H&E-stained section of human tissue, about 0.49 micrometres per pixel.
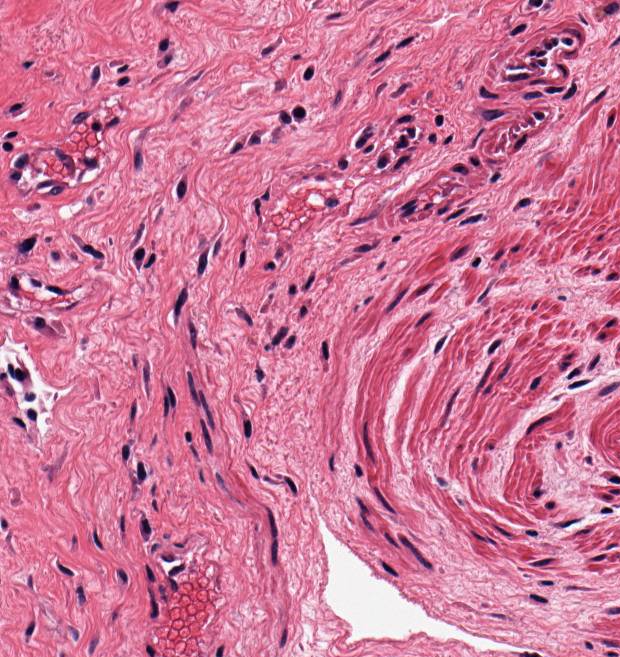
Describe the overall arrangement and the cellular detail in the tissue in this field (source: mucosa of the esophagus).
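Mostly pink connective tissue, with a curved smooth muscle band lower right. See how its bundles arc concentrically around a point near the right edge, elongated nuclei following the curve. Small thin-walled vessels packed with red blood cells lie upper left and bottom left of centre.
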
